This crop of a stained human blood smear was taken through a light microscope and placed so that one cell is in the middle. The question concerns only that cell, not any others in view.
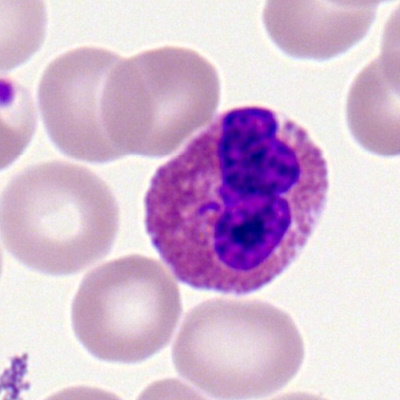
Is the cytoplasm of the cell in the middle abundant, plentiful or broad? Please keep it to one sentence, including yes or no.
Yes, around the nucleus lies a broad area of cytoplasm.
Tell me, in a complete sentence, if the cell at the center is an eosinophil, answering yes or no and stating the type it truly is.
Yes, the cell in the central position is an eosinophil.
